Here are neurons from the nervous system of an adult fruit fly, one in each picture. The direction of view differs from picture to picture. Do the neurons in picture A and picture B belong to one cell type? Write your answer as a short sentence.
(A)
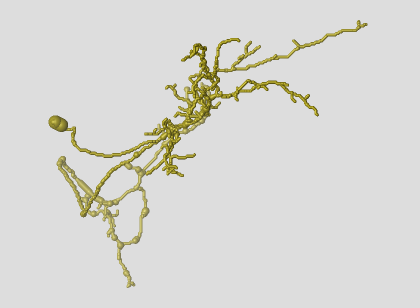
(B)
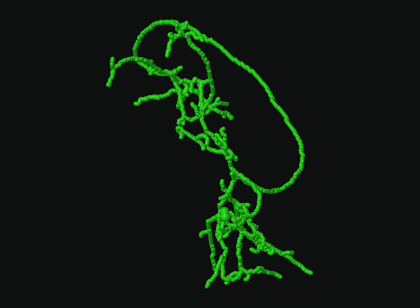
They are of the same cell type.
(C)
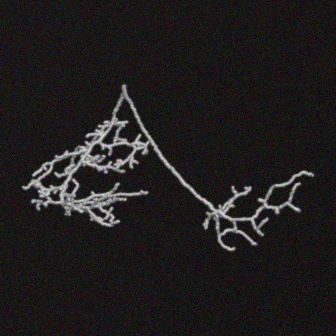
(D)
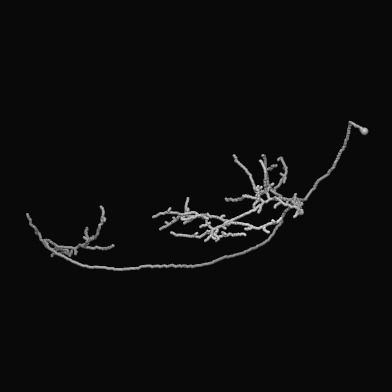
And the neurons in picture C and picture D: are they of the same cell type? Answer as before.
They are of different cell types.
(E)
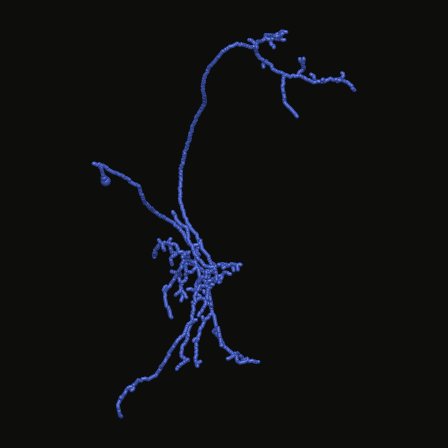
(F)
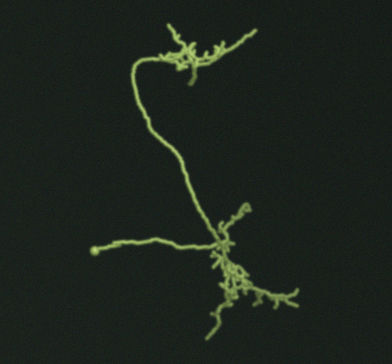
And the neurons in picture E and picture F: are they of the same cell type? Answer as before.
They are of the same cell type.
